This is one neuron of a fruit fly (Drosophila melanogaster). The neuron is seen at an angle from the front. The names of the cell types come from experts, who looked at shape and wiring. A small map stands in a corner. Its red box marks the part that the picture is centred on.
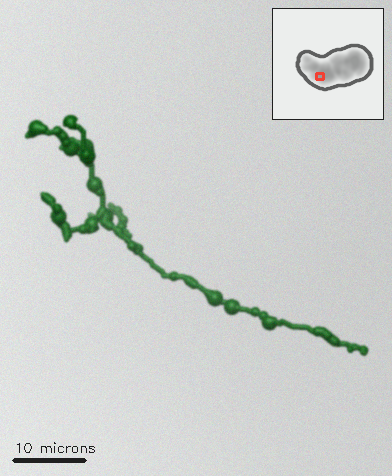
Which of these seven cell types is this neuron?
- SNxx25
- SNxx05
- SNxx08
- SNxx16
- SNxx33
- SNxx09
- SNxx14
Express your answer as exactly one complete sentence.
Under the cell type SNxx33 falls this neuron.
